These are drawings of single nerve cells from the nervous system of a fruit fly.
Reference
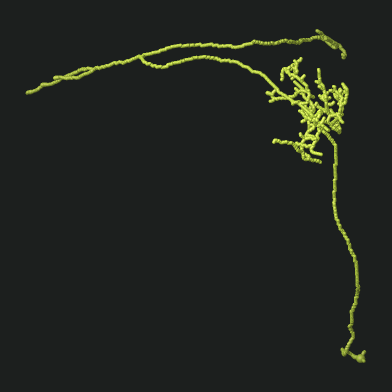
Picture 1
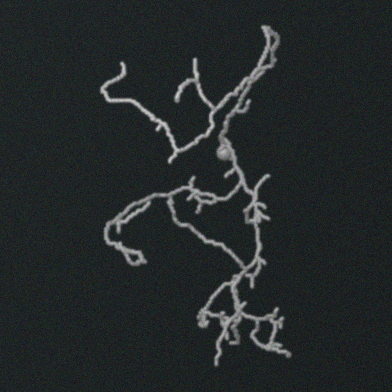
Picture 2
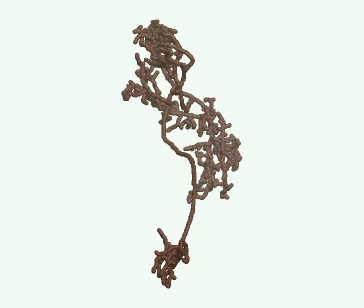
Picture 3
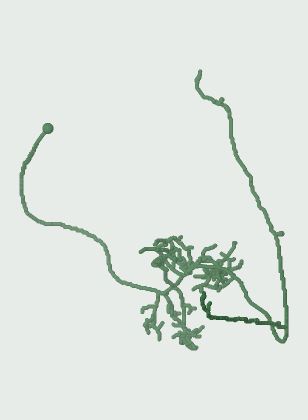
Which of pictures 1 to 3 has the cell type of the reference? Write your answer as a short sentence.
Picture 3 shows a nerve cell of the same cell type.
